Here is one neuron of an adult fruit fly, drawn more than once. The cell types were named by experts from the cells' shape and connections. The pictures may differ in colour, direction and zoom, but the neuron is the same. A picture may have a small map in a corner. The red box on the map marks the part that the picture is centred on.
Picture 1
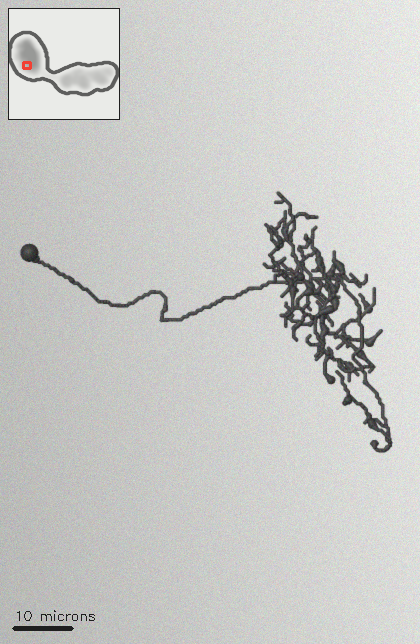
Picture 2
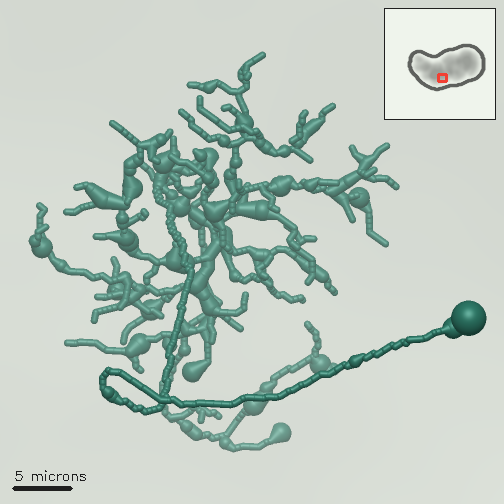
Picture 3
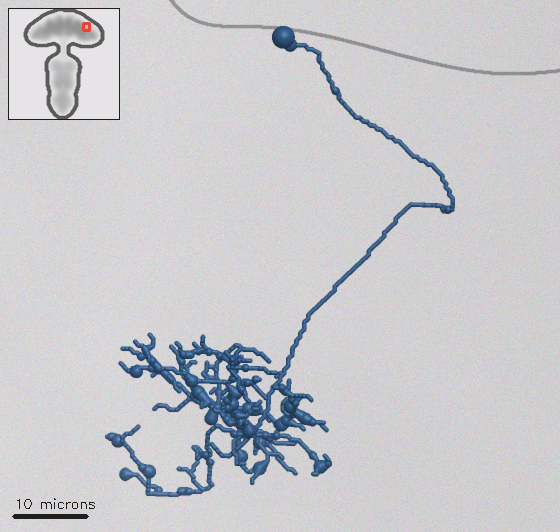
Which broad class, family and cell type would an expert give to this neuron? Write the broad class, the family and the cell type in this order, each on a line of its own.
optic-lobe intrinsic neuron
Cm
Cm6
